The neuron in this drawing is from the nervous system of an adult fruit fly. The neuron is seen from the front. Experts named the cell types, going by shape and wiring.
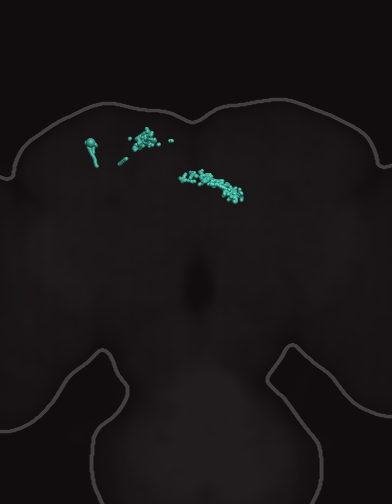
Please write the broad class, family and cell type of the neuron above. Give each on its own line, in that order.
central-brain intrinsic neuron
hemilineage DL1_dorsal
FB6I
